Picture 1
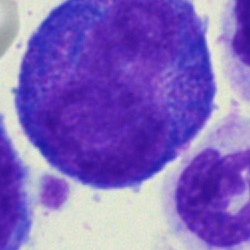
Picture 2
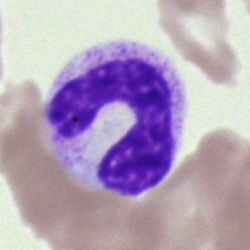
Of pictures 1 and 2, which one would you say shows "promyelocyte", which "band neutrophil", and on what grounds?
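The promyelocyte is in picture 1, the band neutrophil in picture 2. Both cells are round in outline, and the outline in picture 2 is also smooth. In picture 1 the chromatin is finely granular rather than coarsely clumped.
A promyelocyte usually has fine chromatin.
In picture 2 the chromatin stains dark purple and looks dense and clumped.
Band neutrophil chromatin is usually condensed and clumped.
The nucleus of the band neutrophil is a thick, unsegmented band bent into a horseshoe, its open side facing the lower left.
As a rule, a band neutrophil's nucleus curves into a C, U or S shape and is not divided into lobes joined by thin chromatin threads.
Its cytoplasm is pale lilac, with no vacuoles. A small separate purple fragment lies just below the promyelocyte on the left.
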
